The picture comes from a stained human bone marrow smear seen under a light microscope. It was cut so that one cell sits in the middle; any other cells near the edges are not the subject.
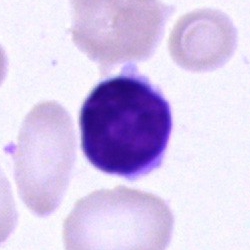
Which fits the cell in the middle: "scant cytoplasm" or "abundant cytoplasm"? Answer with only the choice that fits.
Scant cytoplasm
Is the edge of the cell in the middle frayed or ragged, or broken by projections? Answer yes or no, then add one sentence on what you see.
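Yes. A small pale bleb sits at the top edge of the cell.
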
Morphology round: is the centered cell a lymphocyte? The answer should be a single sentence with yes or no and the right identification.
Yes, the cell occupying the middle of the crop is a lymphocyte.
